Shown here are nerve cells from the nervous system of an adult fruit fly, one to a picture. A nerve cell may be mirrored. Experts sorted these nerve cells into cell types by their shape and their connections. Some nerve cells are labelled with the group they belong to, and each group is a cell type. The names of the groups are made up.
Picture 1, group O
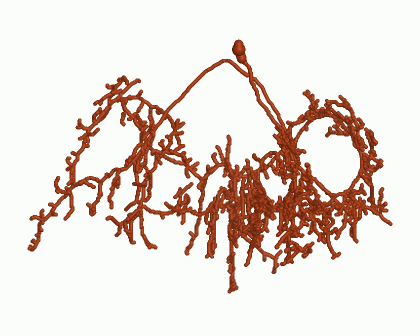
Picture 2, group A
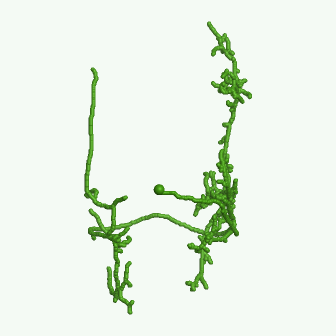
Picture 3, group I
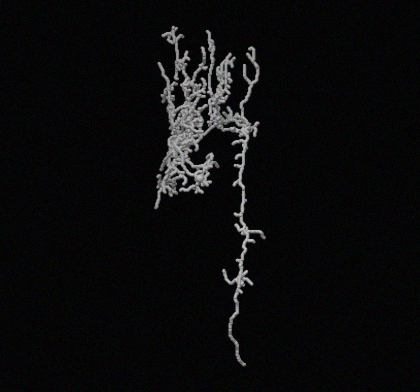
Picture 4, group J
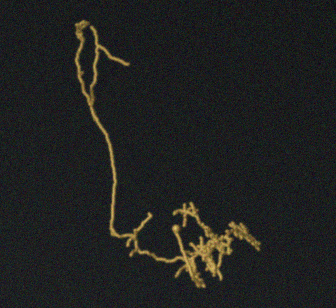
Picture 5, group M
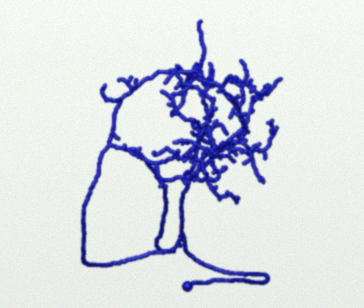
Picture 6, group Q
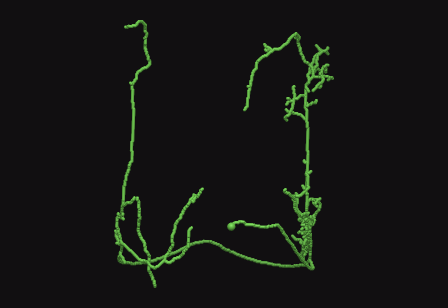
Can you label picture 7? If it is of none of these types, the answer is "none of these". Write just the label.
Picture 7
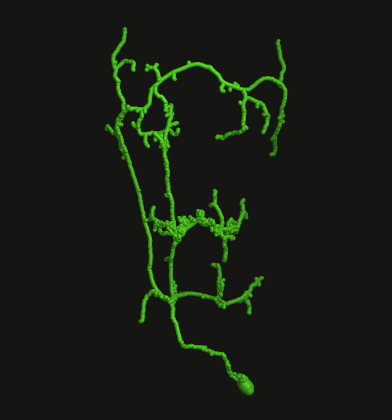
none of these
